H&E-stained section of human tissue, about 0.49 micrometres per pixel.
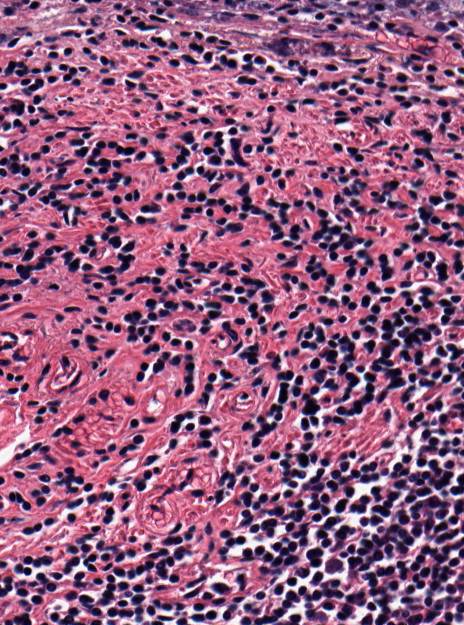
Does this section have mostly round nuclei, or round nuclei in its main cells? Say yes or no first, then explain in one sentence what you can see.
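Yes. Dense cells with small dark round nuclei are scattered through pink collagenous stroma across the whole field.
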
